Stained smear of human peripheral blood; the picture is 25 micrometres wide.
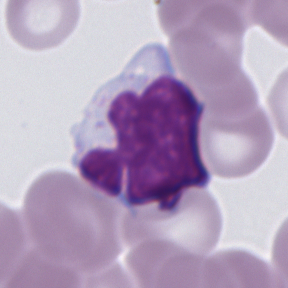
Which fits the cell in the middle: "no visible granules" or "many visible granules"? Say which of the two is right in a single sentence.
No granules can be seen in the cytoplasm of this cell.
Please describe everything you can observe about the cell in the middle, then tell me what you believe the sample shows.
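Start with the nucleus: its outline is irregular and angular, with several notches. Look for the narrow cleft running upward into it from the lower edge. Its chromatin is dense and stains dark purple. The pale blue-grey cytoplasm sits mostly to the upper left of the nucleus. This is a large granular lymphocyte.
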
